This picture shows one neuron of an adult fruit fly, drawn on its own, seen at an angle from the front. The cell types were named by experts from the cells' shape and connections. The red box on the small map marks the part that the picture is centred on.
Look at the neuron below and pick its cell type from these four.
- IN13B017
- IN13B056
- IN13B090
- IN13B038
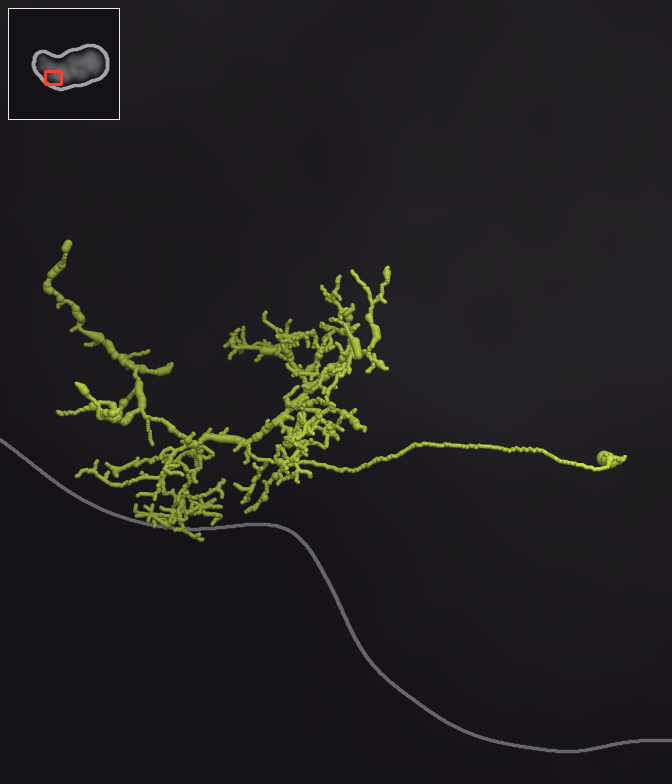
IN13B038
